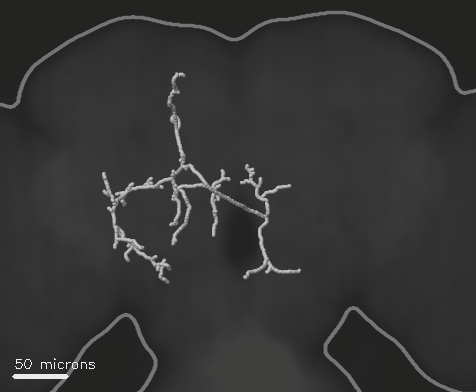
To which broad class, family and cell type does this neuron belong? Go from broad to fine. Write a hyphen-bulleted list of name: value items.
- broad class: central-brain intrinsic neuron
- family: hemilineage DM6_central1
- cell type: CB1541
